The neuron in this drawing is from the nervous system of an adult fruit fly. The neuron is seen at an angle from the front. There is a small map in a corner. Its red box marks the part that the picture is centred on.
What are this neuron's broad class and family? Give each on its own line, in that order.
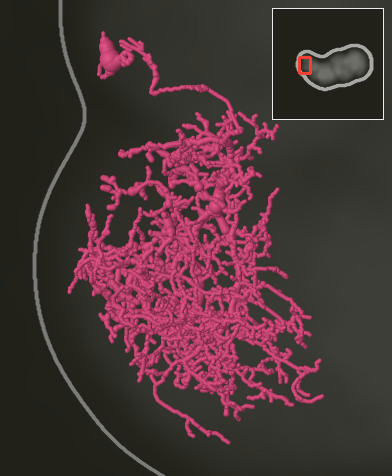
nerve-cord intrinsic neuron
hemilineage 19A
